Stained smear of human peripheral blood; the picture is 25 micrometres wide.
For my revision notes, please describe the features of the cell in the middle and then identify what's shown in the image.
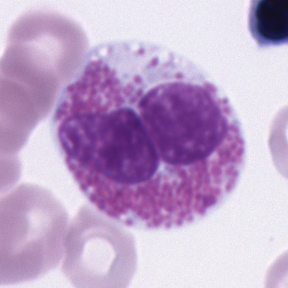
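Starting from the edge, I find a round, smooth outline. The nucleus has two lobes, roughly equal in size and lying side by side. In the upper part of the cytoplasm the granules thin out, leaving a pale background. This is an eosinophil.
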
